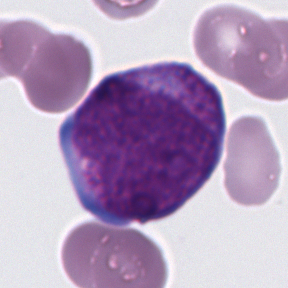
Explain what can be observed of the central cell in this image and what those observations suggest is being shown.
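First, the nucleus: a single unlobed mass filling most of the cell. Second, the chromatin, fine and evenly stippled rather than clumped. Third, the cytoplasm, which is blue. The cell is an atypical promyelocyte.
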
